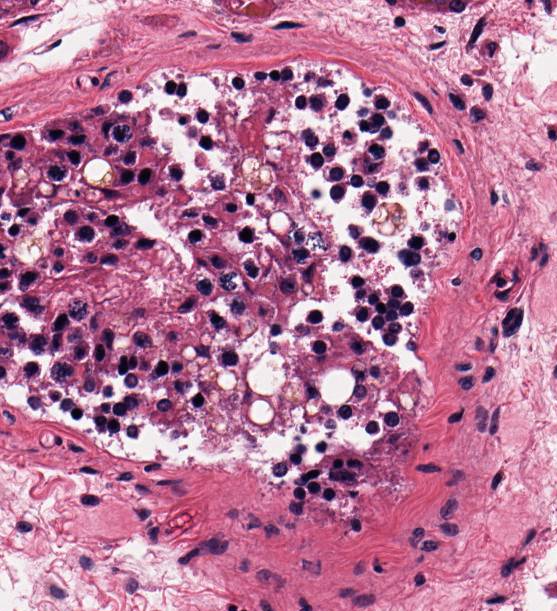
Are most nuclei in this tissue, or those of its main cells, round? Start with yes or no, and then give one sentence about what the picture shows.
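Yes. Most cells in the cluster have small, round, darkly stained nuclei.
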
